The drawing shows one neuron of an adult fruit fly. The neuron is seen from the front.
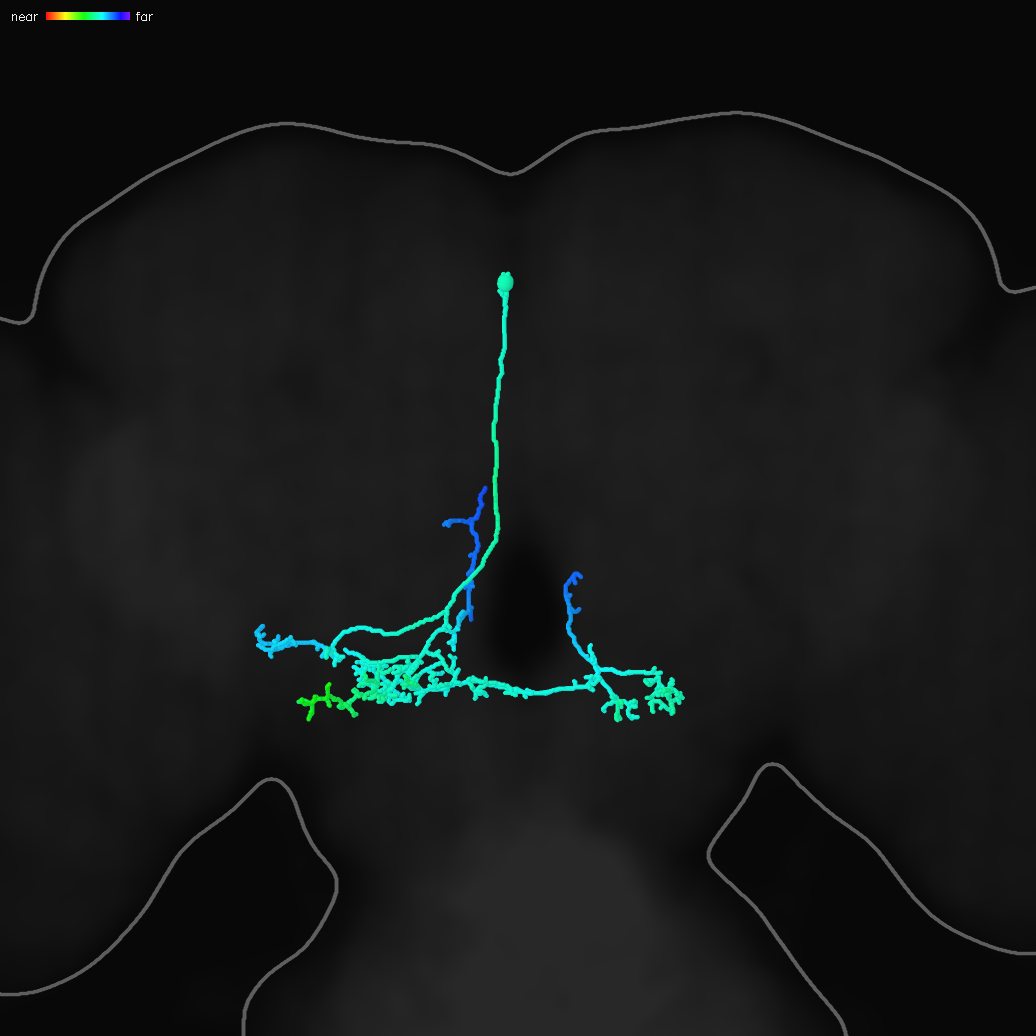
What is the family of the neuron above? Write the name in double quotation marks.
"hemilineage DM1_antero_ventral"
